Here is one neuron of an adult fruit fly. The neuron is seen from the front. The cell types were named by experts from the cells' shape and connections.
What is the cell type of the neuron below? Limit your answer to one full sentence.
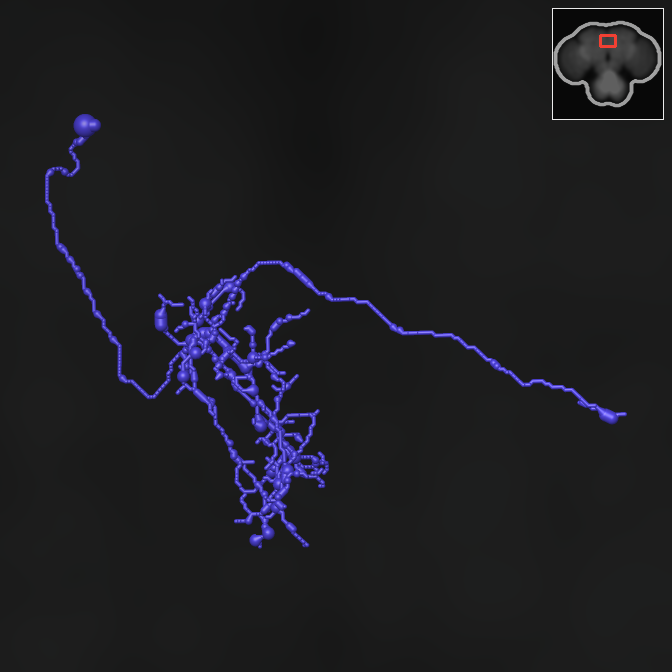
The cell type FC3_b includes this neuron.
